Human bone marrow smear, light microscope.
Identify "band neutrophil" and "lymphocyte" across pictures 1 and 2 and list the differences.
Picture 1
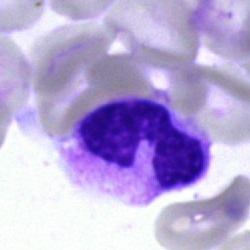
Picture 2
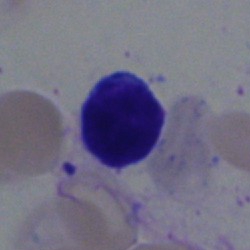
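Picture 1 shows the band neutrophil, and picture 2 the lymphocyte. Start with the nucleus: in picture 1 a deep notch cuts into it from its lower edge, while in picture 2 the dark-staining nucleus seems to fill almost the whole cell.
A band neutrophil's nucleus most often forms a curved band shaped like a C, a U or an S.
Next, look for cytoplasm: in picture 1 most of it lies below and to the left of the nucleus, whereas picture 2 leaves little or none visible.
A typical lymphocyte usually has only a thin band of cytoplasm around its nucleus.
Picture 2 also stains a fairly even deep blue-purple all over, and its outline is roughly round with a few slightly flattened, angular stretches. The chromatin differs in texture: dark purple and coarsely clumped in picture 1, dense and dark with little internal pattern in picture 2.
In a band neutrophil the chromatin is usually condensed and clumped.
Some things the two share: neither shows nucleoli, and neither has vacuoles.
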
